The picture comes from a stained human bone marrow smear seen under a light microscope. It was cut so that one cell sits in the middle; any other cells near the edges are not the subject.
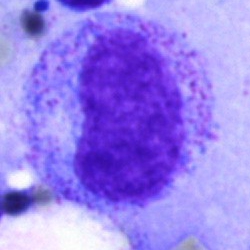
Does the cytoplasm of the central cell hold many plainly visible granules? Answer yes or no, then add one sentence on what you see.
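Yes. Many fine pinkish-purple granules are scattered through the cytoplasm.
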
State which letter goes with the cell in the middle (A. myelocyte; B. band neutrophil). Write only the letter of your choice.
A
